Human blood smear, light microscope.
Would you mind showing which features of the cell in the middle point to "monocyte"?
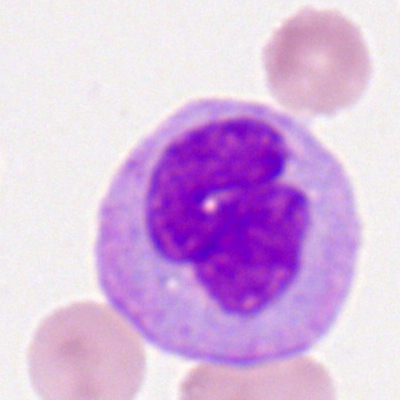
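Here the nucleus is folded on itself, with a notch cutting in from the right side. Its chromatin is finely textured purple, without coarse dark blocks. The cytoplasm is pale greyish lilac. Just below and to the left of the nucleus, a small clear spot lies in the cytoplasm. The cell is a monocyte.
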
